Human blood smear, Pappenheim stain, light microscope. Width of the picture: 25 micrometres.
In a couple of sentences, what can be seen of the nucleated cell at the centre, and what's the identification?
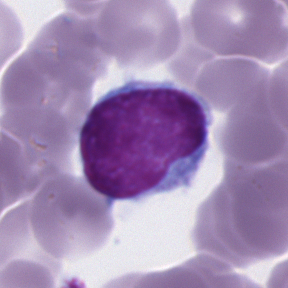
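Most of the cell is filled by the nucleus, whose chromatin is dense and stains deep purple. The cytoplasm is pale blue and forms a thin rim, widest at the lower right. The cell is a typical lymphocyte.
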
